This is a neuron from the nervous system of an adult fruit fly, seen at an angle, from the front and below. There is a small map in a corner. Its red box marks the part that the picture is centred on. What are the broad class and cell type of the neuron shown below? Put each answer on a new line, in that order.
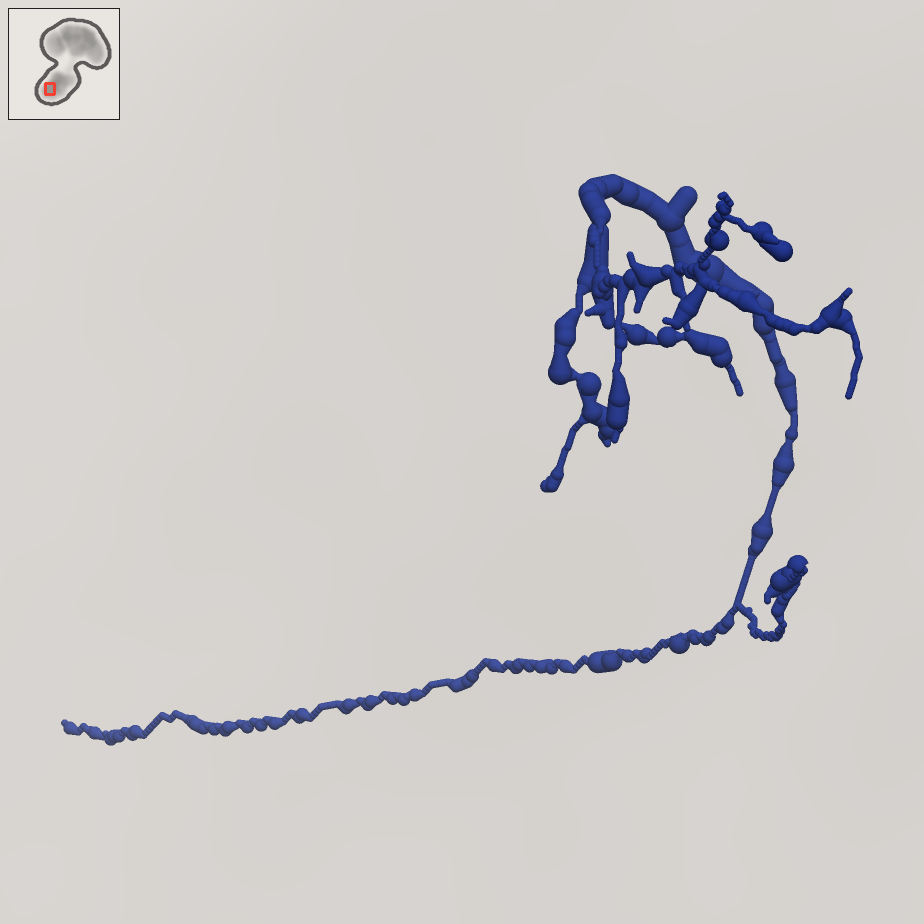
sensory neuron entering the nerve cord
SNxx15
